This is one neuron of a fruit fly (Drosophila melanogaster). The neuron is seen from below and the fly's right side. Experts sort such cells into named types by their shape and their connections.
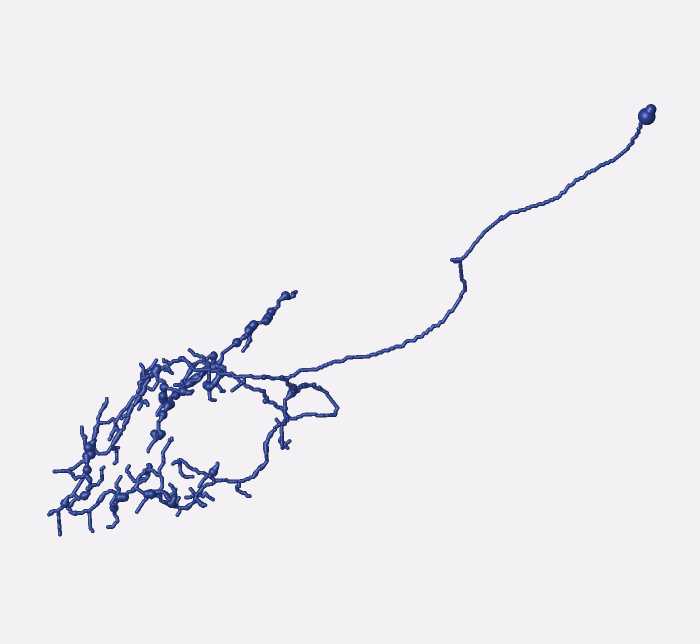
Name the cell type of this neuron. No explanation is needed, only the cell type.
IN14A118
